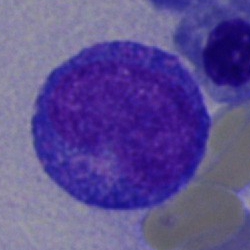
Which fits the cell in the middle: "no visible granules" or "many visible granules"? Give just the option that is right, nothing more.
No visible granules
